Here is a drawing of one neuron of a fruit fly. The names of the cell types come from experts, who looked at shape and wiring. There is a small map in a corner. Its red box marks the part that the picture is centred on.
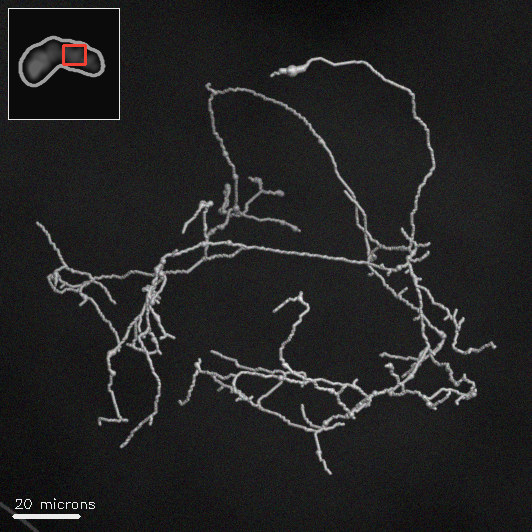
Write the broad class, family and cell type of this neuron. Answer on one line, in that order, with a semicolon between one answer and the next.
nerve-cord intrinsic neuron; hemilineage 05B; IN05B064_b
